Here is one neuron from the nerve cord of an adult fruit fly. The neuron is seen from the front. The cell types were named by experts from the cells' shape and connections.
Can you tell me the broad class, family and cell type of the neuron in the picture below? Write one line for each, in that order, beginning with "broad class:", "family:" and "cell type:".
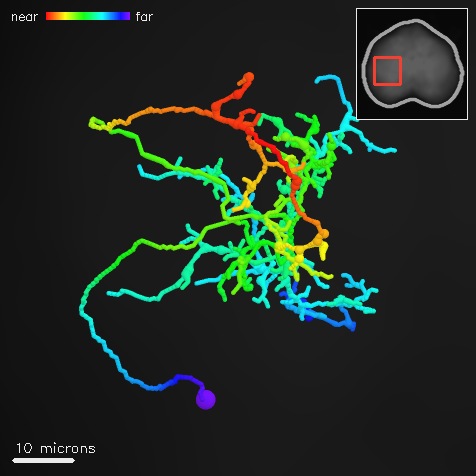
broad class: nerve-cord intrinsic neuron
family: hemilineage 16B
cell type: IN16B119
